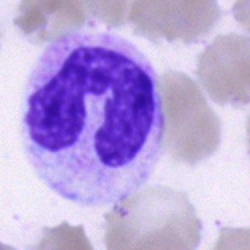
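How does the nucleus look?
Bent into a U, I think, with the opening facing downward.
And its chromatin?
Dense, clumped, deep purple.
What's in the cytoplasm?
Fine pink-violet granules, scattered about, all inside a smooth oval outline.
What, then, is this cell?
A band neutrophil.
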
